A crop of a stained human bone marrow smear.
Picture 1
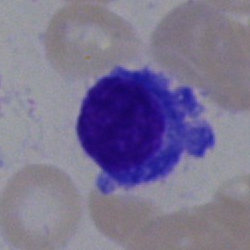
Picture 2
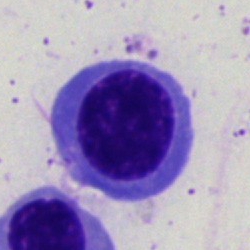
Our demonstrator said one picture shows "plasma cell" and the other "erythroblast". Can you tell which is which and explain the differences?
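So, picture 1 would be the plasma cell, and picture 2 the erythroblast. What I notice first in the plasma cell is that the nucleus sits toward the left side, with the deep blue cytoplasm forming a wider zone on the right than on the left.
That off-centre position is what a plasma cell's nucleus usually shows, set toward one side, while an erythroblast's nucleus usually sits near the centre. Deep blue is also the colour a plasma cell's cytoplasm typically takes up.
In the erythroblast, by contrast, the nucleus fills most of the cell, and the cytoplasm is blue. The borders differ as well: the erythroblast is round and smooth, whereas the plasma cell's edge bears irregular bulging blue projections on its right and lower side. Looking at the plasma cell's nucleus, the chromatin is dense and dark purple throughout, and I can't see any nucleoli. Neither cell shows granules in its cytoplasm, and the erythroblast shows no vacuoles either. One more thing in picture 2: another nucleated cell lies at the lower left, partly cut off by the edge.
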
